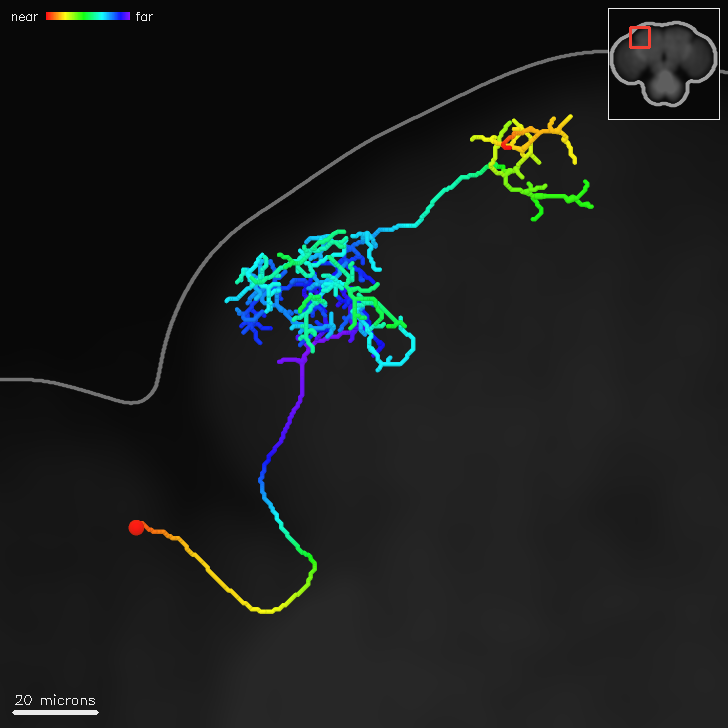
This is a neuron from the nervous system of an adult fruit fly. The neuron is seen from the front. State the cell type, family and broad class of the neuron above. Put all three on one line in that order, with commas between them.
CB3021, hemilineage LHa3, central-brain intrinsic neuron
